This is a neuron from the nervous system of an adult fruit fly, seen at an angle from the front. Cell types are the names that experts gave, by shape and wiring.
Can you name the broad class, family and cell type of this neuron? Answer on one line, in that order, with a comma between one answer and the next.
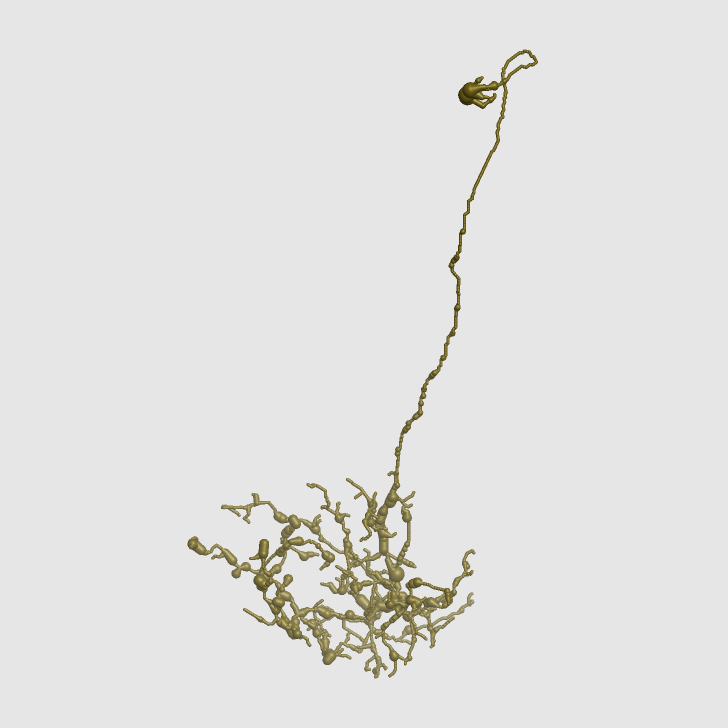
central-brain intrinsic neuron, hemilineage VLPl4_anterior, AVLP424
